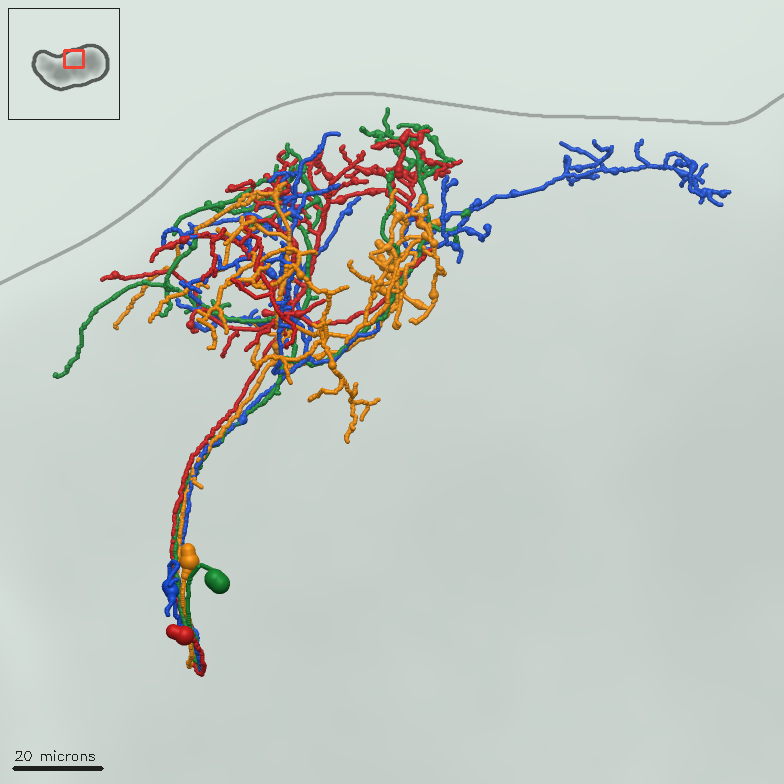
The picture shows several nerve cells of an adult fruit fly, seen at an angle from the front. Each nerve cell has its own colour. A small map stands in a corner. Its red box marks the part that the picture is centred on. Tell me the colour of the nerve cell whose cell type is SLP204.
green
